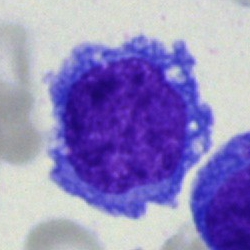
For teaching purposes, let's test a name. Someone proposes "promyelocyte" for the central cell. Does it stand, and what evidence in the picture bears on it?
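Promyelocyte is not the right name for this central cell; it is a blast.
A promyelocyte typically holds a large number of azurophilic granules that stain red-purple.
No granules are seen anywhere in this cell's cytoplasm, and that absence is what weighs against promyelocyte. The chromatin is finely textured, with only a few small darker patches. The cytoplasm is deep blue and forms a rim around the nucleus that is widest below it, with a few small clear spaces near the upper right edge. At the lower right corner, part of another nucleated cell with blue cytoplasm is cut off.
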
